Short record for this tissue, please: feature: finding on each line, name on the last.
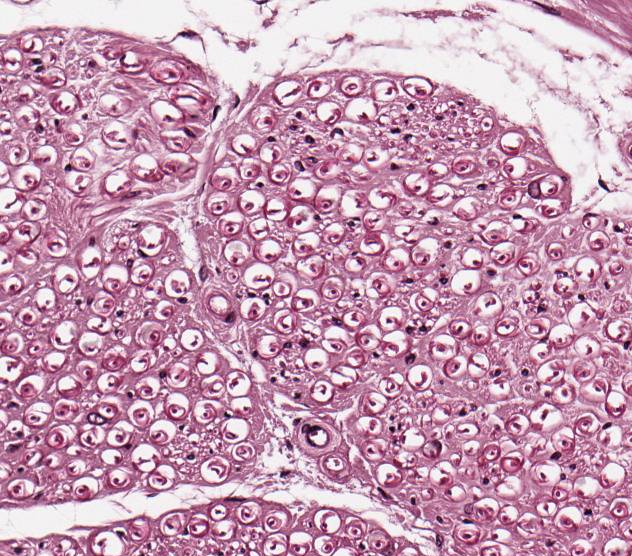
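Arrangement: rounded bundles of nerve fibres in cross section, side by side
Separation: narrow clefts between bundles
Boundary: thin pink fibrous layer with flattened nuclei
Top: loose, pale, wispy connective tissue between bundles
Axons: many shrunken to one side of the pale ring, leaving an empty crescent
Name: tibial nerve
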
